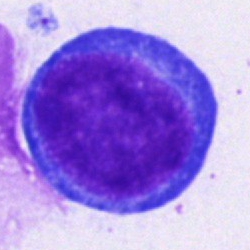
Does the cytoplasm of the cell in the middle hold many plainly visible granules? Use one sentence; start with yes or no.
No, visible granules are absent from the cytoplasm of this cell.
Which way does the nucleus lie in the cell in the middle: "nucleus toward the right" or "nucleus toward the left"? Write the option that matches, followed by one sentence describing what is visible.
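Nucleus toward the left. The rim of cytoplasm is broader on the upper right than on the left.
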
